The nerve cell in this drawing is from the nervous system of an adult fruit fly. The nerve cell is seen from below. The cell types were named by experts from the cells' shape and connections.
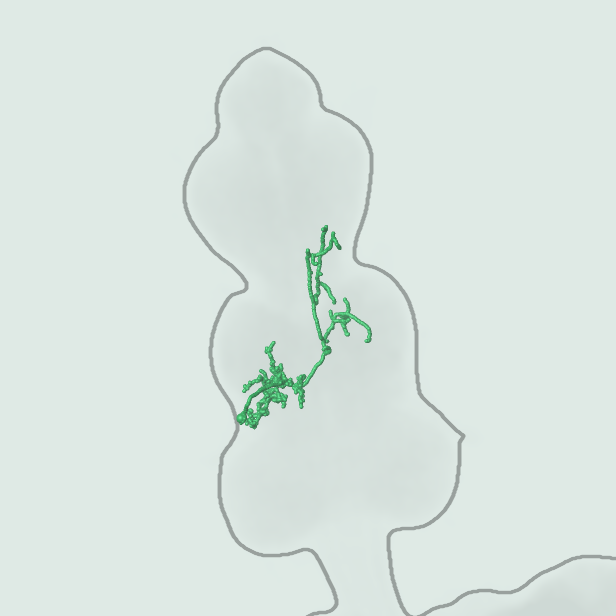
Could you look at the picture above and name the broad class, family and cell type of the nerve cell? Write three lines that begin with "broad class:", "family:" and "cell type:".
broad class: nerve-cord intrinsic neuron
family: hemilineage 08B
cell type: IN08B073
